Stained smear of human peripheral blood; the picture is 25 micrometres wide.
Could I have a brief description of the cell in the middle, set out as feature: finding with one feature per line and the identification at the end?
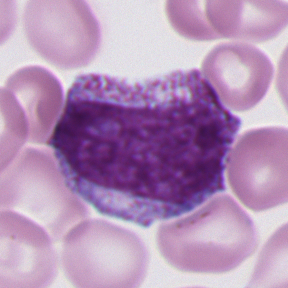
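Nucleus: single unlobed mass, wider than tall
Nuclear position: reaches the cell edge on the left
Cytoplasm: pale lilac-blue
Granules: fine, purple-red, densely sprinkled through the cytoplasm
Name: myelocyte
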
